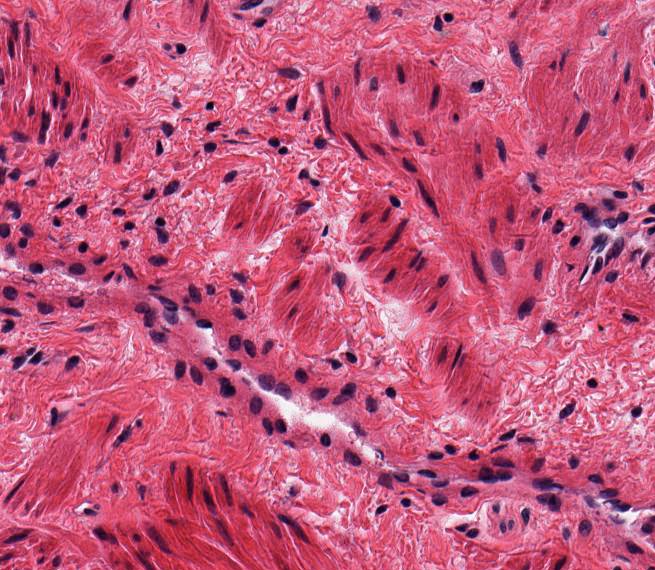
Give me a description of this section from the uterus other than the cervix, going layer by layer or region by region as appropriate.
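Small bundles of smooth muscle cells, oriented in many different directions, lie between fibrous tissue throughout the field. Their nuclei are elongated, blunt-ended and cigar-shaped, within pink fibrillary cytoplasm. Neither epithelium nor glands nor fat cells are present.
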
